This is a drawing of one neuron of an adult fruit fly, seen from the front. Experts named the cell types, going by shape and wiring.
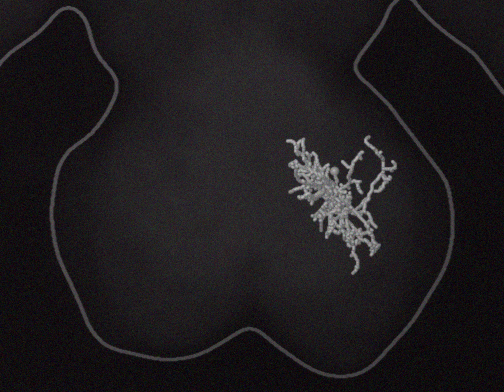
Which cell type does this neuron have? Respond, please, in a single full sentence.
This neuron is categorized as cell type IN20A.22A039.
